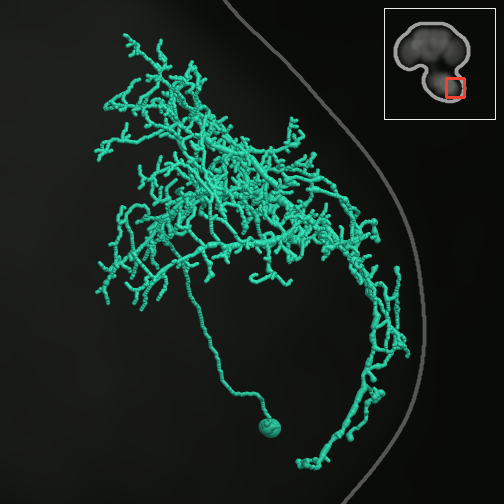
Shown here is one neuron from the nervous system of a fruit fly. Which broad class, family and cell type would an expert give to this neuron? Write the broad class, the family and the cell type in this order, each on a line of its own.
nerve-cord intrinsic neuron
hemilineage 03A
IN03A037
